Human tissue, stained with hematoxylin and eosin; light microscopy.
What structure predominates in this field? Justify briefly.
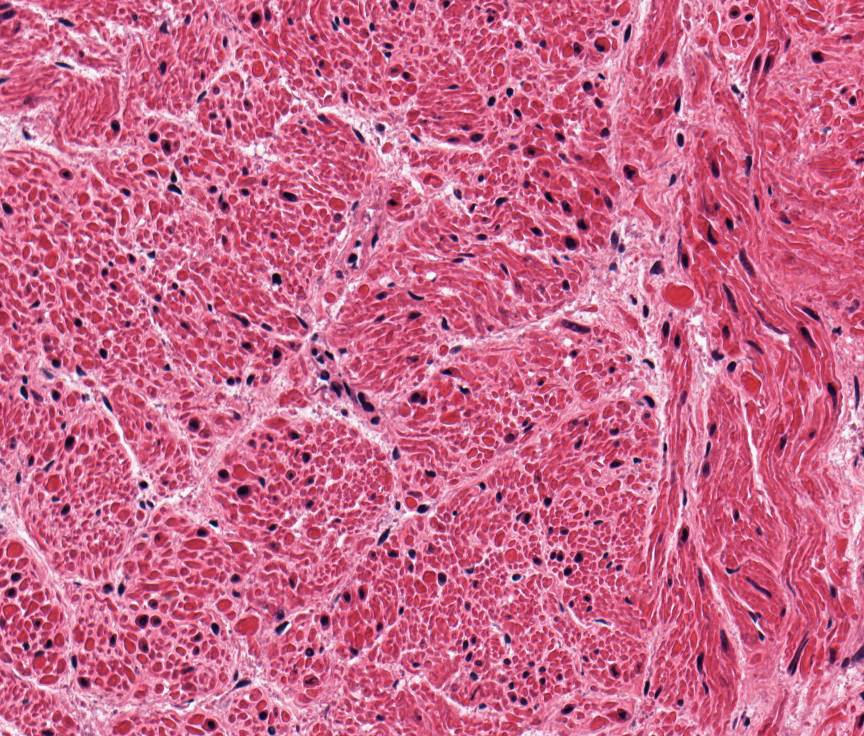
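Fibromuscular stroma occupies the field. It consists of smooth muscle bundles, cut across at left and centre and lengthwise at right, where the cells run roughly top to bottom with elongated, cigar-shaped dark nuclei.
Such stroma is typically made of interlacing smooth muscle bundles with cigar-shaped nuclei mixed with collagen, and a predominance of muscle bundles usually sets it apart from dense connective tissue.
A nucleus in a cross-cut cell appears as a dark round central dot. Thin pale pink connective tissue strands run between the bundles, dividing the cross-cut muscle into irregular groups.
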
